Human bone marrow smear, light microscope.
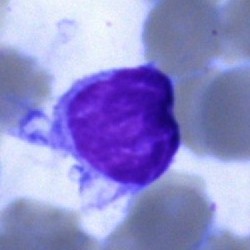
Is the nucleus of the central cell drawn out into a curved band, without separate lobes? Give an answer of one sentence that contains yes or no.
No, it is a compact round or oval mass that the nucleus forms.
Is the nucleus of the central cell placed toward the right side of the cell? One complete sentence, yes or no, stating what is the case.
Yes, the cell has its nucleus set toward the right.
